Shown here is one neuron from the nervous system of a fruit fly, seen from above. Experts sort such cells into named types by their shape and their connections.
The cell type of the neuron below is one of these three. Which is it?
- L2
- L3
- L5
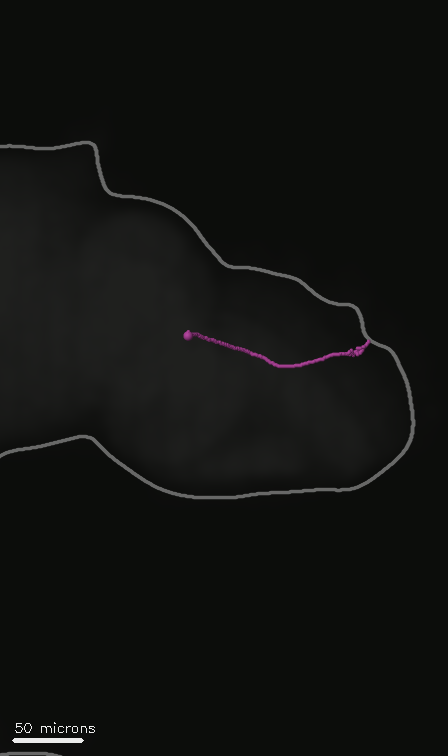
L2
